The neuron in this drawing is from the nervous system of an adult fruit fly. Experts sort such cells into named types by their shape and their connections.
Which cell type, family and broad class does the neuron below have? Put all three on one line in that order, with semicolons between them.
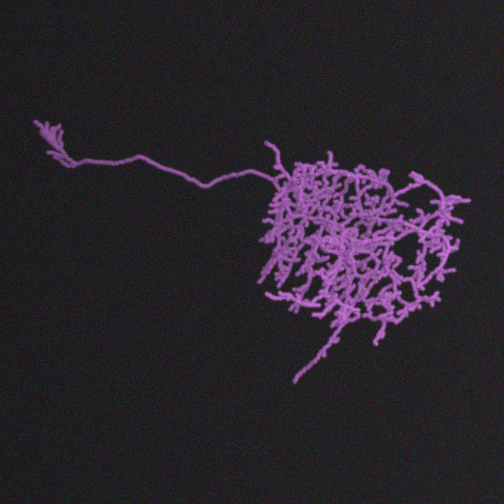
IN13B018; hemilineage 13B; nerve-cord intrinsic neuron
